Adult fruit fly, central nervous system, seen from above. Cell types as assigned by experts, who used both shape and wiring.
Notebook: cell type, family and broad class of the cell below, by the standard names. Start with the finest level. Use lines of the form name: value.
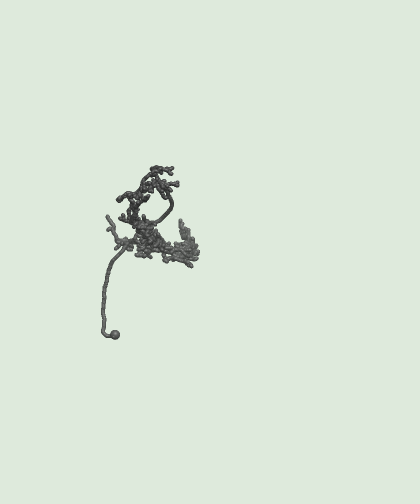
cell type: aIPg7
family: hemilineage VLPl&p1_posterior
broad class: central-brain intrinsic neuron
